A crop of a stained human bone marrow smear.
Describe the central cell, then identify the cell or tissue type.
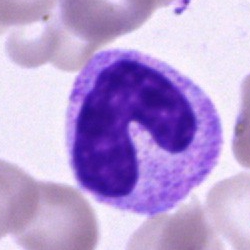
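The cell has a smooth, roughly round outline. Its nucleus carries a notch that opens toward the lower right of the cell. The chromatin is dark purple and coarsely clumped, and the cytoplasm contains no vacuoles. The cell is a band neutrophil.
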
